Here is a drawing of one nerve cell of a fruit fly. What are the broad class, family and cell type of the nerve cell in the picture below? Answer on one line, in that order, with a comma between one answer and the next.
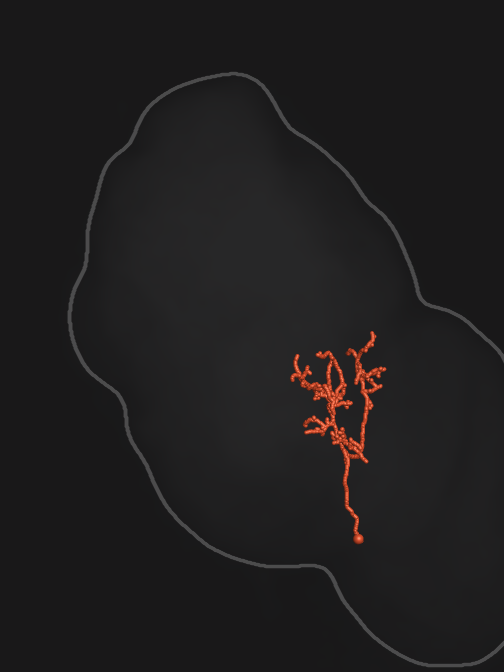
central-brain intrinsic neuron, hemilineage LB3, GNG413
